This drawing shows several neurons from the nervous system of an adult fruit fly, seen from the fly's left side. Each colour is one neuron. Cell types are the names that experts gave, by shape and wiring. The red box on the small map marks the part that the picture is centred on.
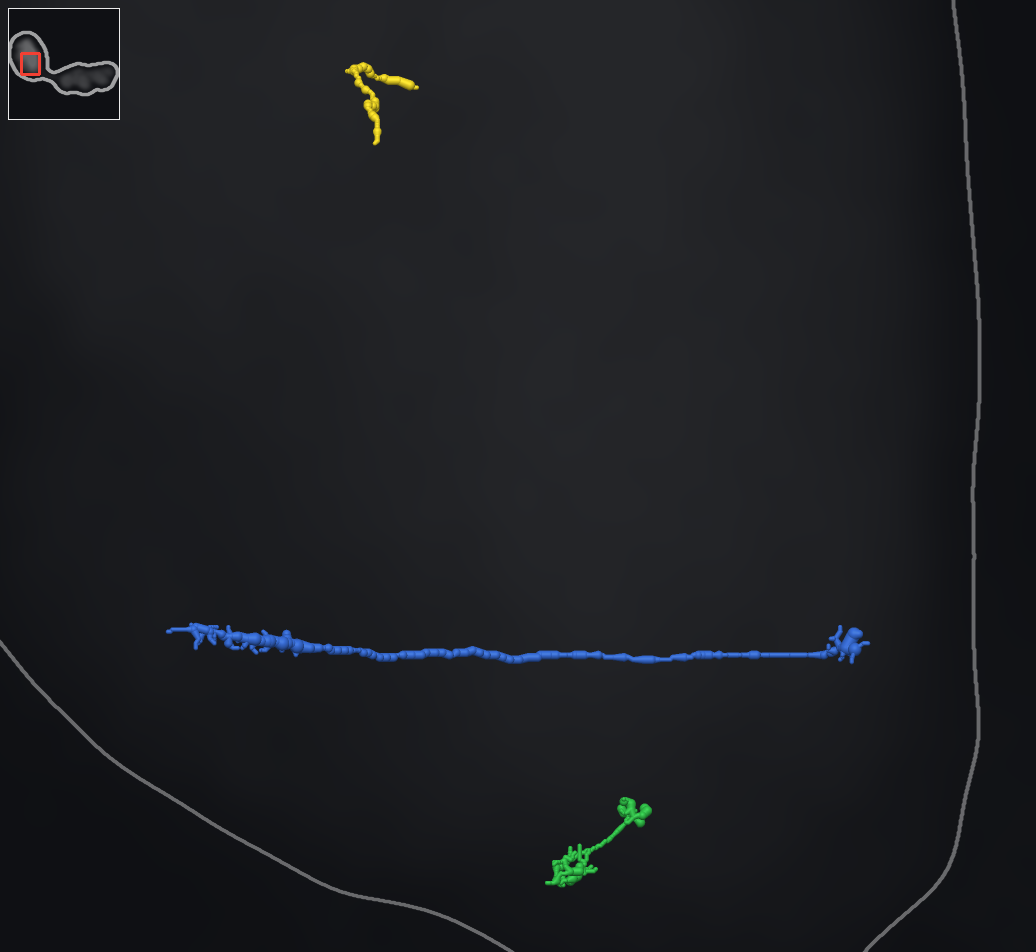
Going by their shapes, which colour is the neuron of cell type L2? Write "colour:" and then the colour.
colour: blue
